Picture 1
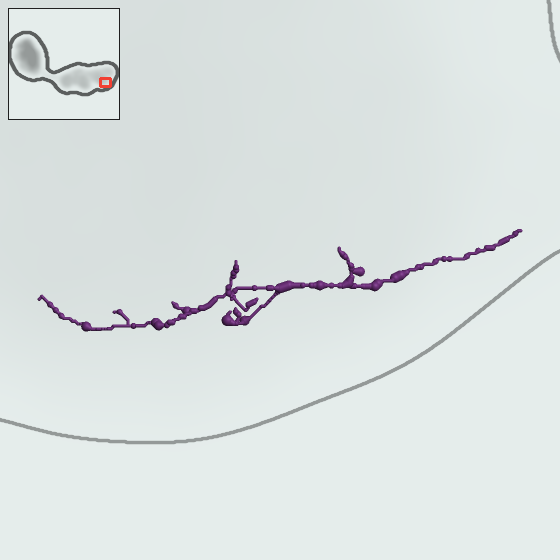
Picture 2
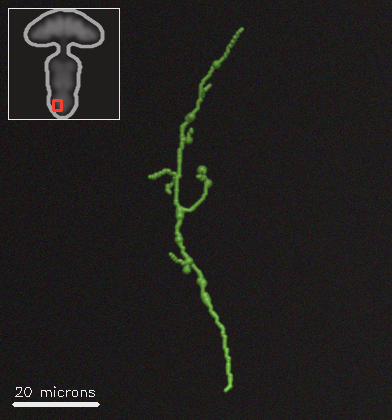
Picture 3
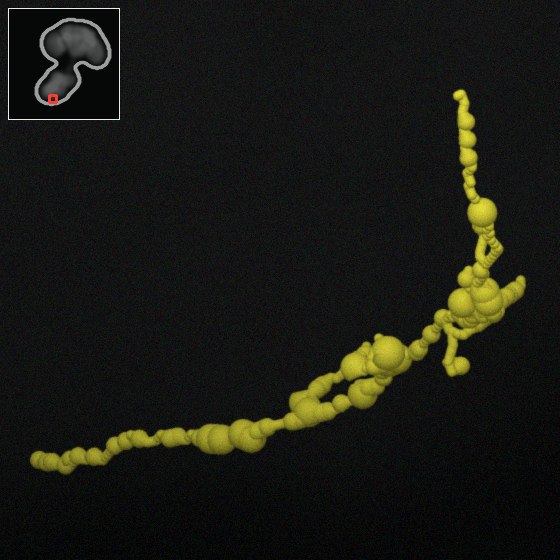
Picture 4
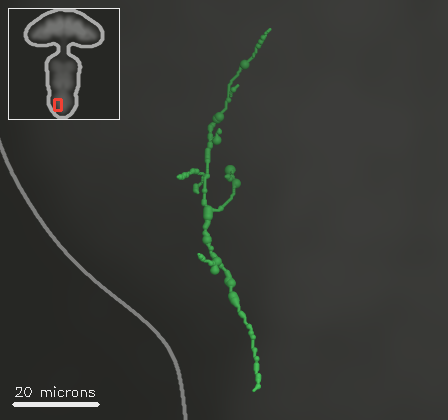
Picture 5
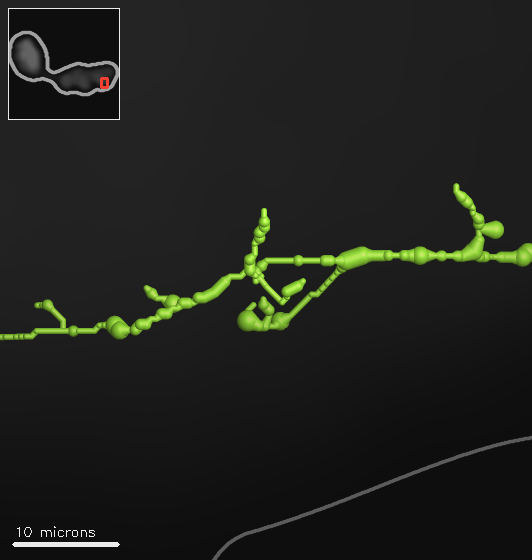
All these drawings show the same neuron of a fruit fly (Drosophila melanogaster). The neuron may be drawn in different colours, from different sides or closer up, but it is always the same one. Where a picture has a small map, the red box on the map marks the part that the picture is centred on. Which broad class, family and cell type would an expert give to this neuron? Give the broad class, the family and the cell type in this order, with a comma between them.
sensory neuron entering the nerve cord, class mechanosensory tactile, SNta28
